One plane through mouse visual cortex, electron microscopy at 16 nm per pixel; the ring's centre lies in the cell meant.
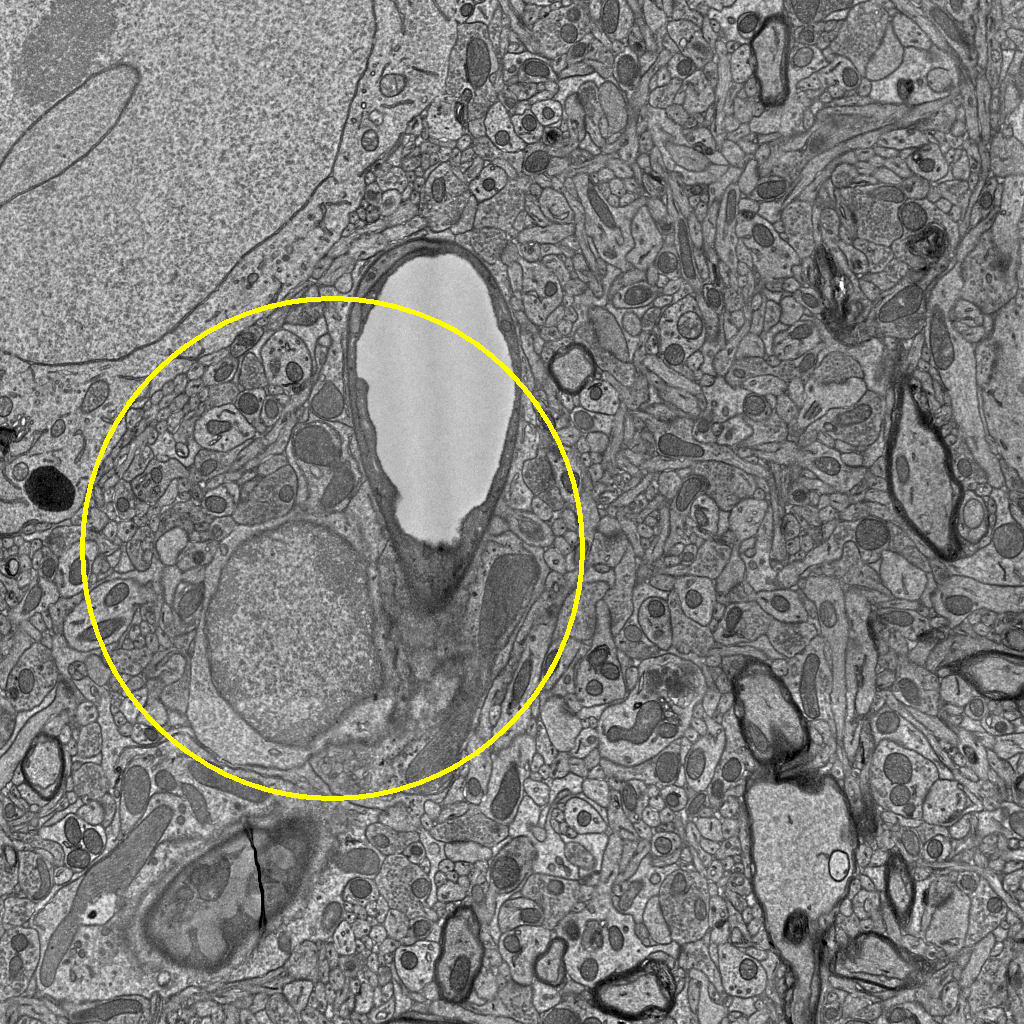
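Oligodendrocyte precursor cell, ringed, in an electron micrograph of mouse visual cortex. The nucleus is oval and taller than wide, with its whole outline inside the picture. Its envelope runs smoothly, without deep folds. Chromatin is finely granular and evenly spread, lacking a thick dark band along the envelope.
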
